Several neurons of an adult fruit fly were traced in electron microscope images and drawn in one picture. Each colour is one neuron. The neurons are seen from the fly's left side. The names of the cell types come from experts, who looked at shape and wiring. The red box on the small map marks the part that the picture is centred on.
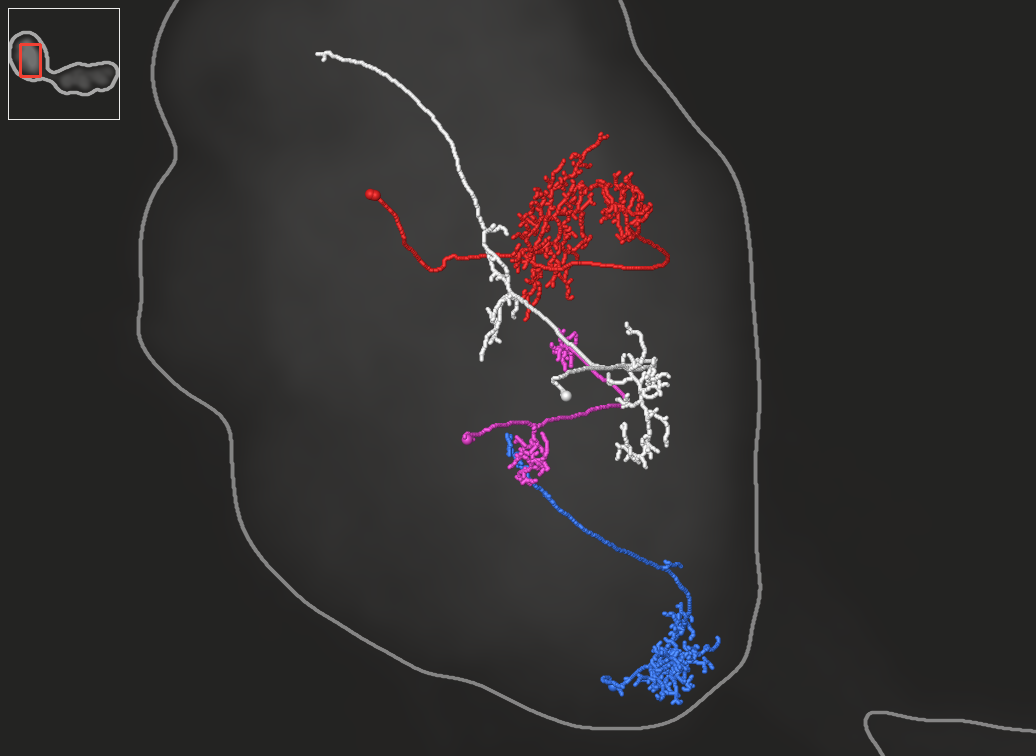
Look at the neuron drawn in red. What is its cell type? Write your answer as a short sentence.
The cell type is Tm32.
